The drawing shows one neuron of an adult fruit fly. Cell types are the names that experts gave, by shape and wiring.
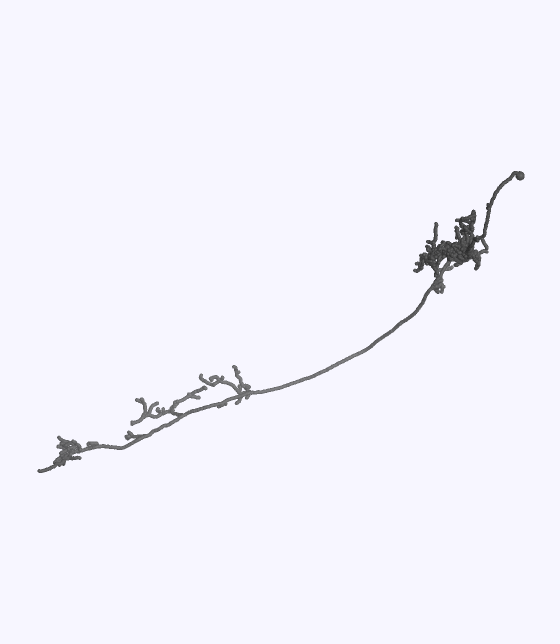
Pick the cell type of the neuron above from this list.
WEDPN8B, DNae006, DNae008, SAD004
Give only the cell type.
DNae008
